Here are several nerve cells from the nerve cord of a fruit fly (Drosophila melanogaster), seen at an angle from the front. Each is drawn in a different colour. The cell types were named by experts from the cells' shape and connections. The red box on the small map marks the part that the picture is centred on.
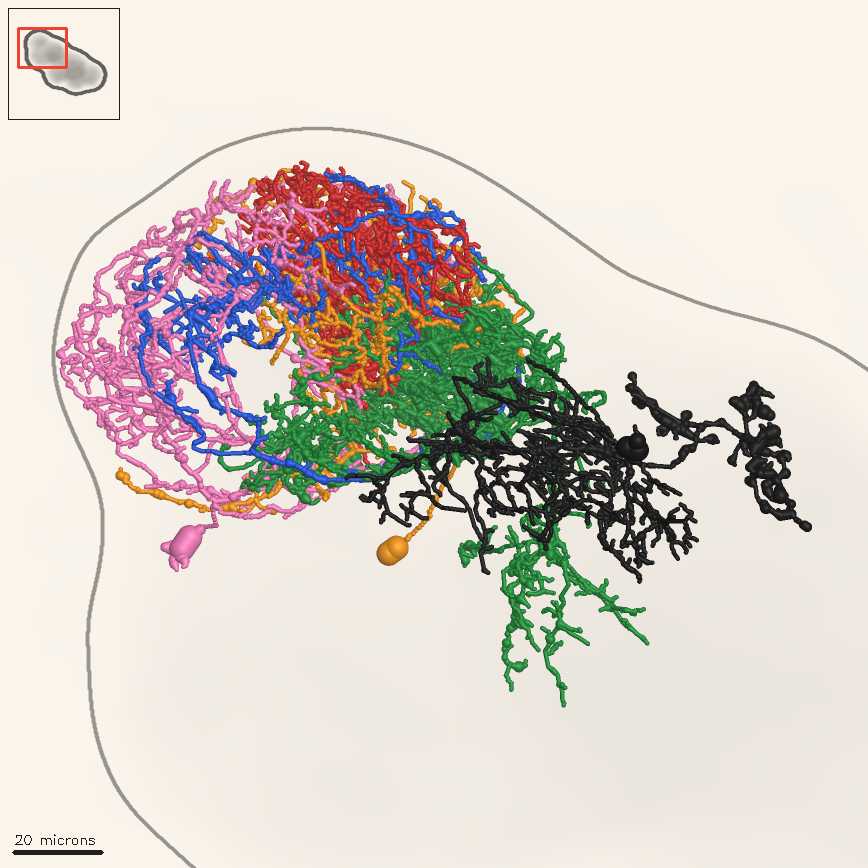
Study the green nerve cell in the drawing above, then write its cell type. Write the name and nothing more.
INXXX297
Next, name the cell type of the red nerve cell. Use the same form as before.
MNad20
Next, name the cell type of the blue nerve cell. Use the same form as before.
INXXX293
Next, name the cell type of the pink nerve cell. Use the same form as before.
INXXX352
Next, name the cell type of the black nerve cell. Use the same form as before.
INXXX287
